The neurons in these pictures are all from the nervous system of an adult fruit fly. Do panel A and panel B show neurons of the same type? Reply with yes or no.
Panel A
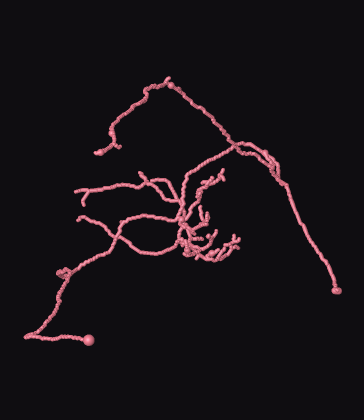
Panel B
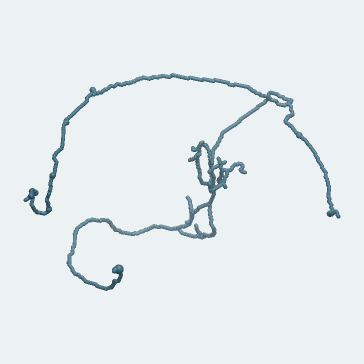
no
